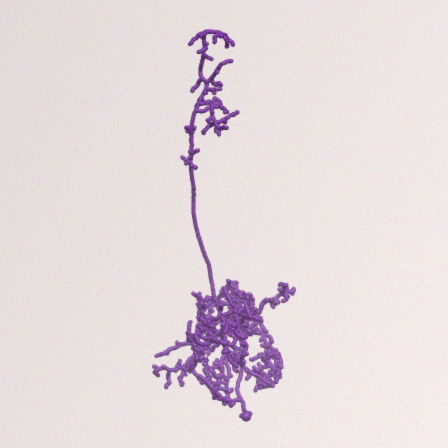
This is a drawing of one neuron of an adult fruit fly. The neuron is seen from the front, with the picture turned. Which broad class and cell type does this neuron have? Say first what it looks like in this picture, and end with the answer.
The cell body is at the bottom of the picture. Dozens of branch ends can be seen. Its broad class is central-brain intrinsic neuron. It is of cell type PVLP151.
